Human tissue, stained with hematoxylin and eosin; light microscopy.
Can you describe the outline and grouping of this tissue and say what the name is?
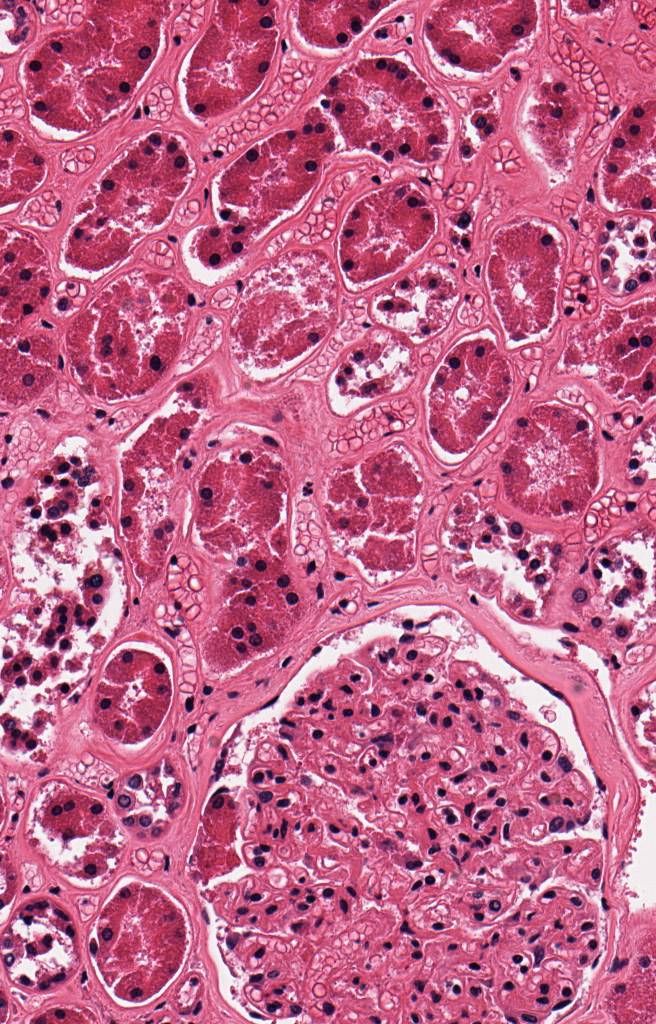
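First, a single large rounded glomerulus in the lower right part of the field. Second, the upper two-thirds packed with tubules cut across as round to oval profiles. Third, most tubules lined by cells with deeply eosinophilic, granular cytoplasm and round dark nuclei. Fourth, thin pink fibrous bands with scattered elongated nuclei separating the tubules. The tissue is renal cortex.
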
